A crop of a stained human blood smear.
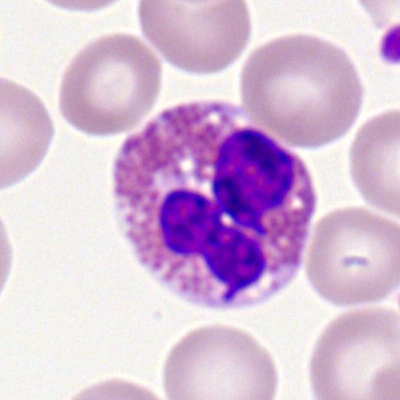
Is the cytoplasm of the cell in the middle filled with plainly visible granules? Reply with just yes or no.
Yes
